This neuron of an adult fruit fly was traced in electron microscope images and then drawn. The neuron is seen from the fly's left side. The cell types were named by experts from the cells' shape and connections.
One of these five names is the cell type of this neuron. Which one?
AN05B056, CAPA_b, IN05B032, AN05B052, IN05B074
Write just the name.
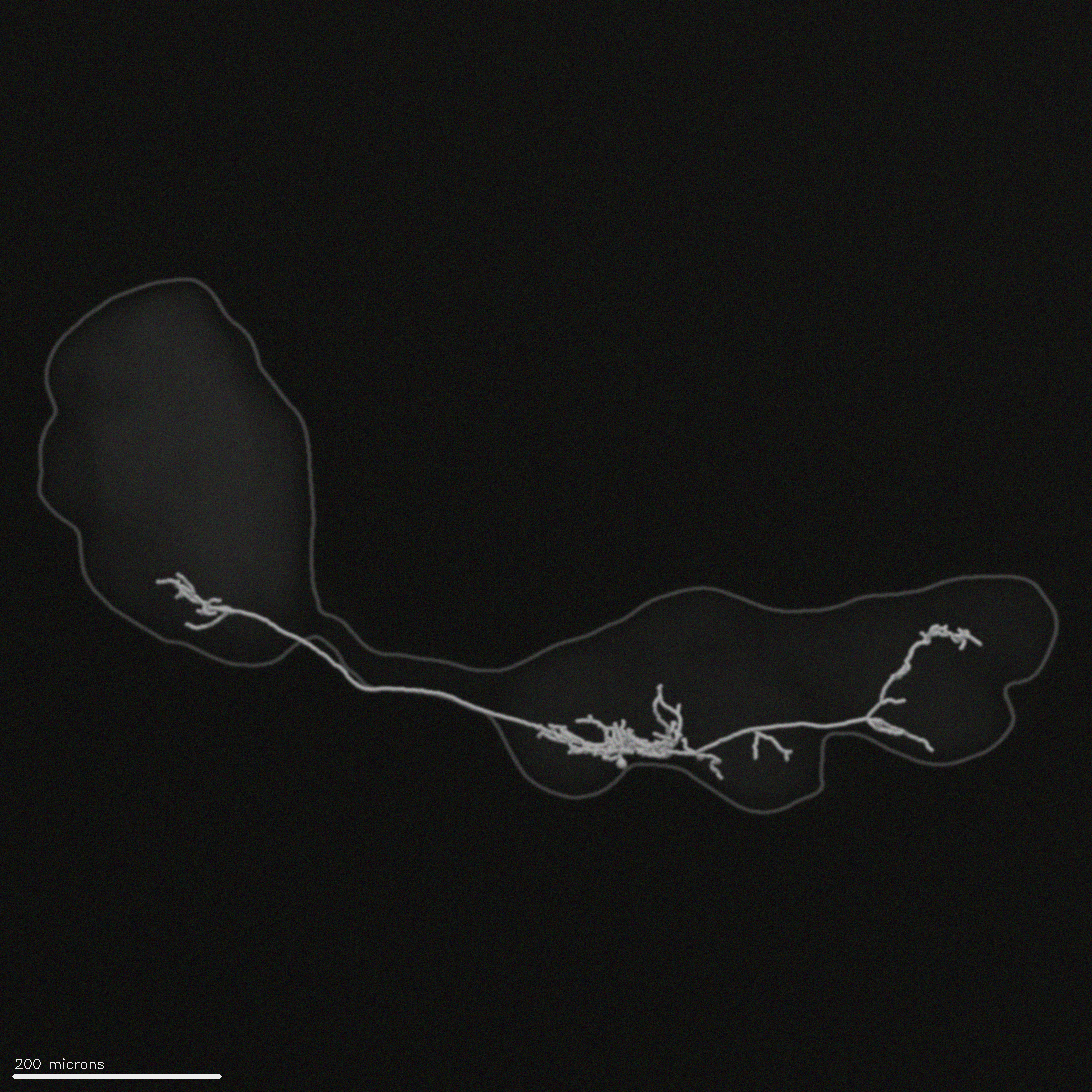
AN05B056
